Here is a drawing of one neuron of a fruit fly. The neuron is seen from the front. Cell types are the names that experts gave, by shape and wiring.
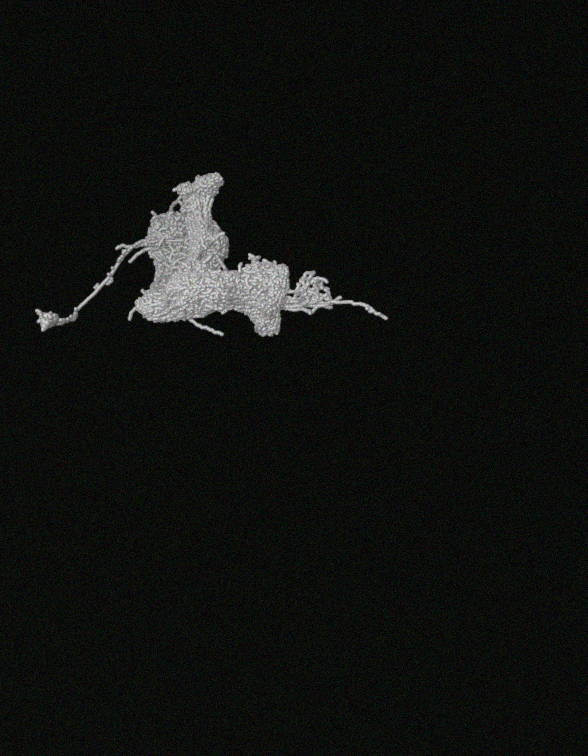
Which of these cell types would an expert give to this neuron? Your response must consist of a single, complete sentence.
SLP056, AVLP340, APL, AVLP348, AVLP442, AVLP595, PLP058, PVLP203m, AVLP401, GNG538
The type assigned to this neuron is APL.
